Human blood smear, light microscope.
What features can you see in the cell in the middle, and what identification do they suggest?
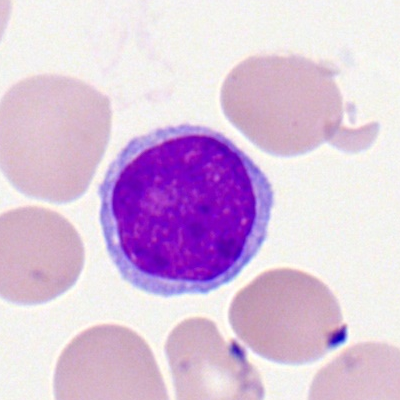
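Outline nearly round. Cytoplasm a thin rim around the nucleus, its outer edge finely uneven rather than perfectly smooth. Chromatin deep purple, with darker clumped areas. Cell: lymphocyte.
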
